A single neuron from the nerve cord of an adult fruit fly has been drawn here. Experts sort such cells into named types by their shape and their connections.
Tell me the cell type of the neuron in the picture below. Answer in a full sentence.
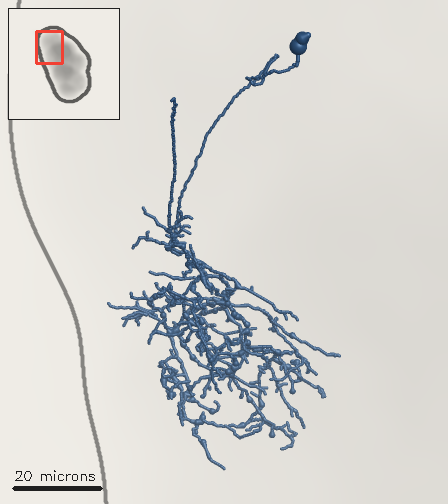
The cell type is AN16B081.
